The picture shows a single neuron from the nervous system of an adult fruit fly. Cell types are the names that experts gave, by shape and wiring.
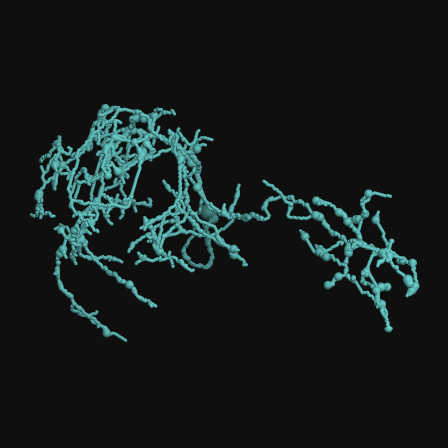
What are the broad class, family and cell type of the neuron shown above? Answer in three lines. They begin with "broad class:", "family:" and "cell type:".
broad class: central-brain intrinsic neuron
family: hemilineage LHa2
cell type: CB1241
